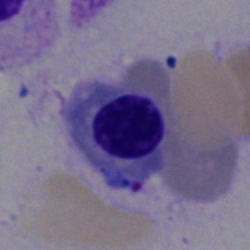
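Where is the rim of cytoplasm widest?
The cytoplasm is plentiful, and its rim is wider on the left of the nucleus than on the right.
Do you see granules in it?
Mostly not; most of the cytoplasm has none.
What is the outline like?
Irregular, not smoothly round.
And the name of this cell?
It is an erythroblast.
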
